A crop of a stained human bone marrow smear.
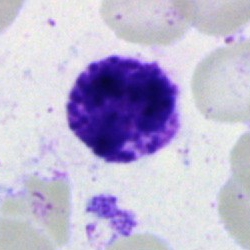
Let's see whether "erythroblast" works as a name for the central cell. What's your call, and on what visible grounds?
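Not an erythroblast, I'd say; this is a basophil. What decides it is dark purple staining over almost the whole cell, leaving no clear pale rim of cytoplasm.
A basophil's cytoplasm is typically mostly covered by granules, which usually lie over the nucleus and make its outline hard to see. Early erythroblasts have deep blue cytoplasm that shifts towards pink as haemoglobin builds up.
No such cytoplasm stands out here. The staining is coarse and mottled with darker clumps, which could suit either name.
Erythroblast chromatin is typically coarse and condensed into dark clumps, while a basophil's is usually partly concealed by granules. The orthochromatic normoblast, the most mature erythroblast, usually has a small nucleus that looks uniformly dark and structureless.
This mottled staining doesn't look like that. A paler lilac patch with purple speckles sits at the lower right. The outline is roughly round and slightly knobbly, with no nucleoli or clear vacuoles in view.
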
